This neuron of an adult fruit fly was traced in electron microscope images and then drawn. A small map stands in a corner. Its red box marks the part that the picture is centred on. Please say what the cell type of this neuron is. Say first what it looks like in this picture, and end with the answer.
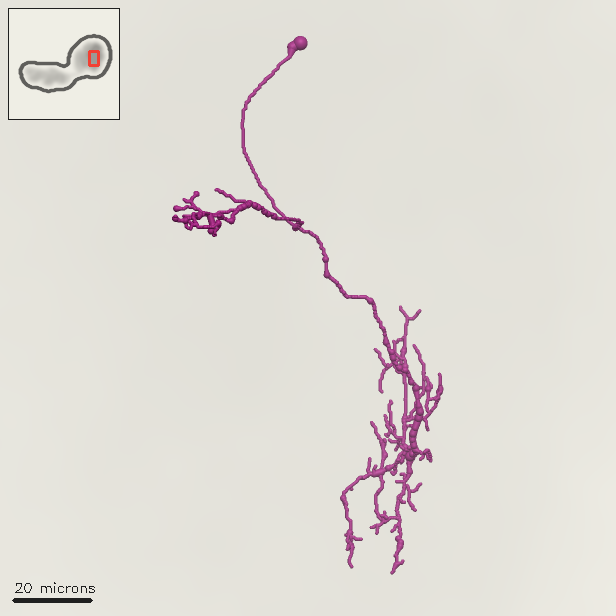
The cell body is at the top of the picture. From top to bottom in the picture it spans about 140 microns. The picture shows dozens of branch ends. It is a visual projection neuron. The cell type is LC22.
